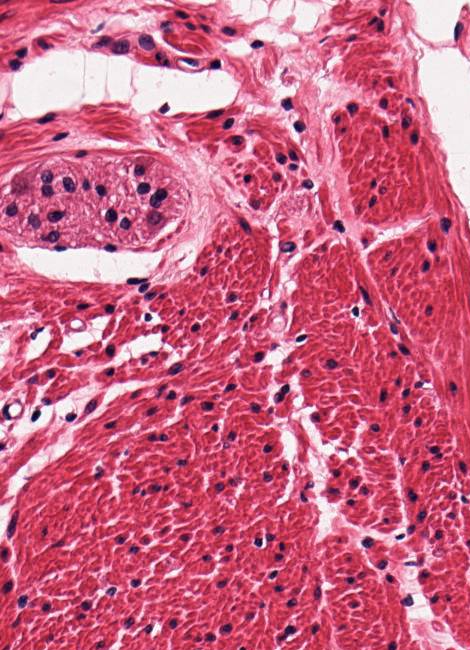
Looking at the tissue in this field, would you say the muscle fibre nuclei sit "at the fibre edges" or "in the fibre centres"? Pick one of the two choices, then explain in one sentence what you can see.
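In the fibre centres. The smooth muscle cells have bright pink cytoplasm and a single central oval to elongated nucleus.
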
